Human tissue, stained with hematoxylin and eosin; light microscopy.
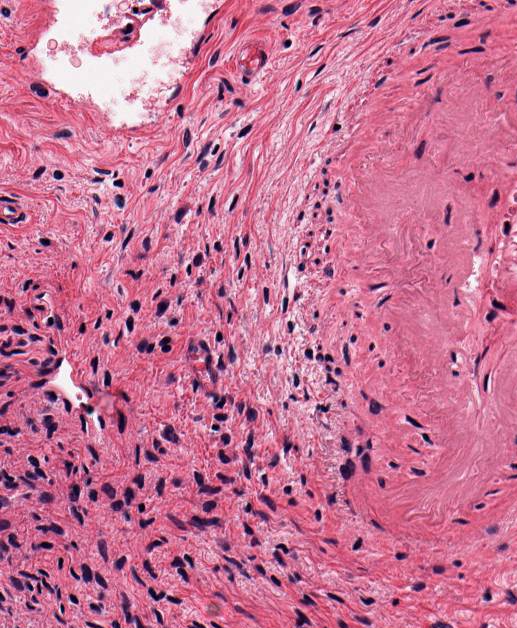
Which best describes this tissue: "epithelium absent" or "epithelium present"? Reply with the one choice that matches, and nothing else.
Epithelium absent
